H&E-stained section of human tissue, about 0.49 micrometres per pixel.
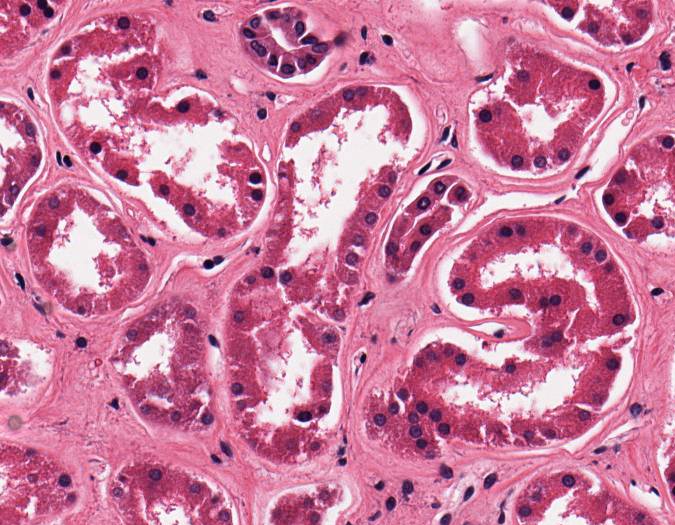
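Renal cortex. Closely packed tubules, cut in varied shapes, fill the whole field and lie in pink stroma. Each tubule is lined by a single layer of cuboidal to low columnar epithelial cells. The lining cells have abundant, granular, deeply eosinophilic cytoplasm and a single round, dark-staining nucleus placed toward the cell base.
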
